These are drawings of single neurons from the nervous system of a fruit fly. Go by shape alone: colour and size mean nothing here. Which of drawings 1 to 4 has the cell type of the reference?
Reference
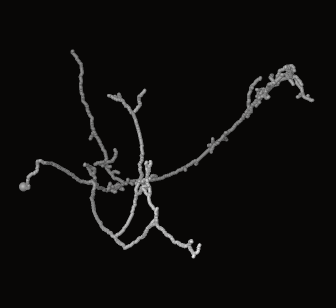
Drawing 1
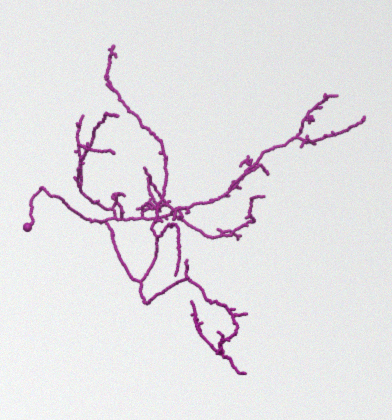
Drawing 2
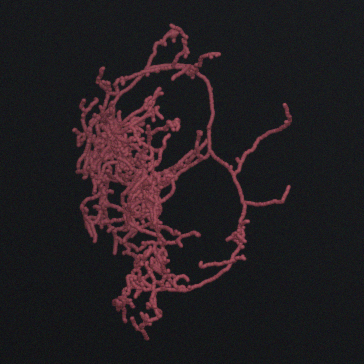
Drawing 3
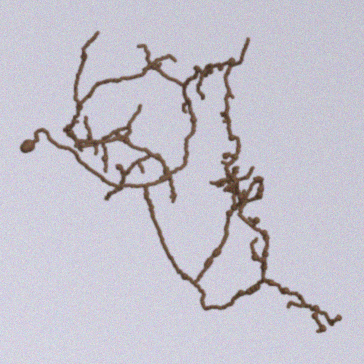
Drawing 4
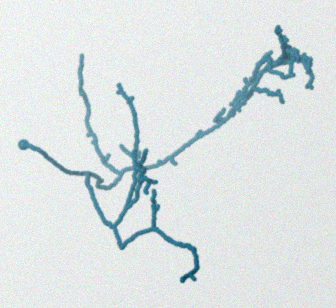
4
